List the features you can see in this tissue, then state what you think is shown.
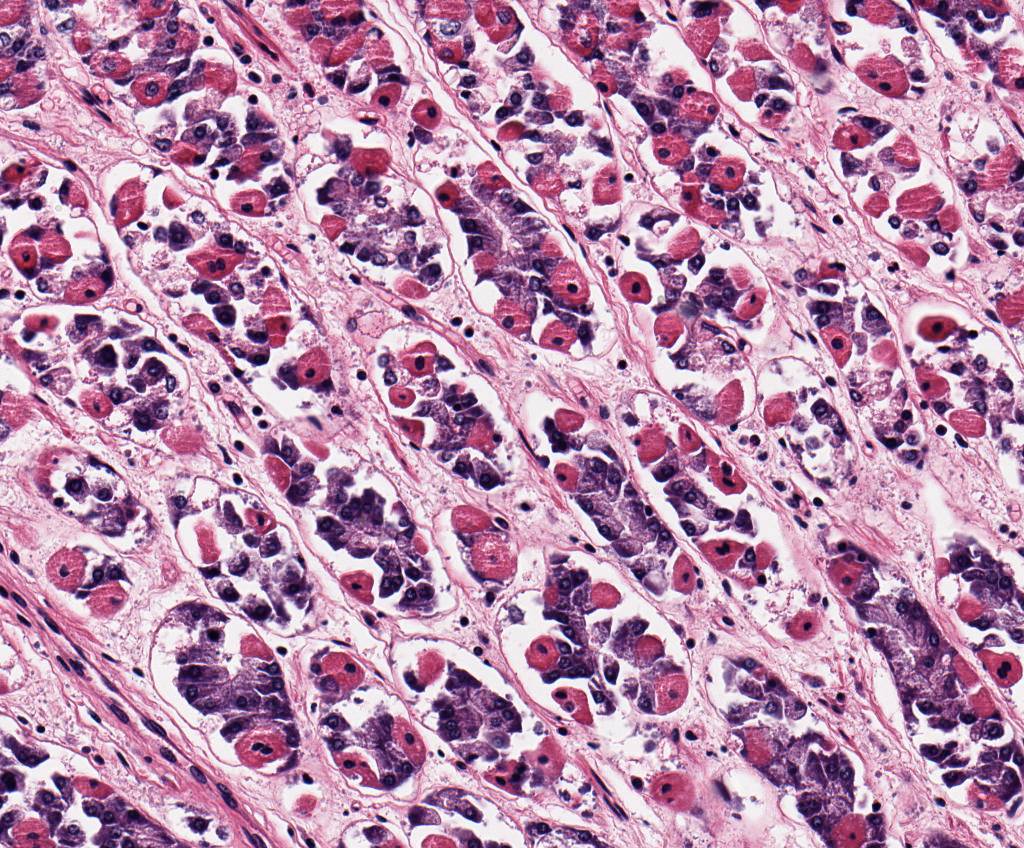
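Closely packed glands, cut in oval and elongated profiles, run diagonally from upper left to lower right. Between the pink cells, chief cells with purple granular cytoplasm and small dark round nuclei line the glands. No goblet cells are seen. The tissue is stomach.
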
